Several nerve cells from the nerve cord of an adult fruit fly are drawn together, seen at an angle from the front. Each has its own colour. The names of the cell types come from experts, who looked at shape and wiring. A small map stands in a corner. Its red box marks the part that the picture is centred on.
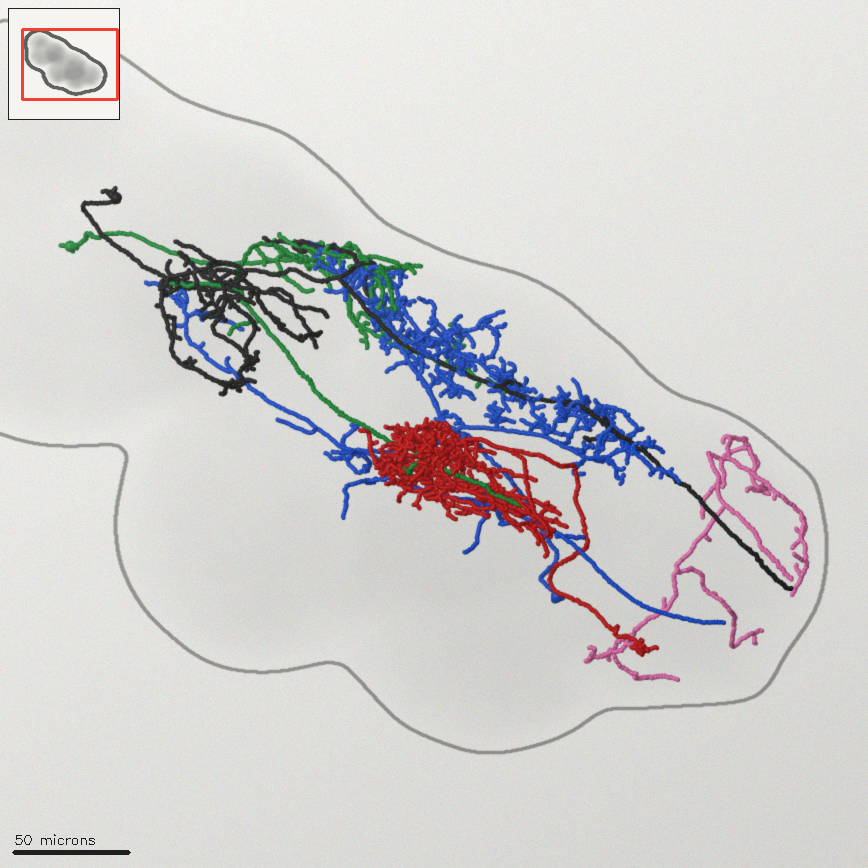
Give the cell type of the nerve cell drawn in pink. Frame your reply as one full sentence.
Under the cell type DNge001 falls this nerve cell.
